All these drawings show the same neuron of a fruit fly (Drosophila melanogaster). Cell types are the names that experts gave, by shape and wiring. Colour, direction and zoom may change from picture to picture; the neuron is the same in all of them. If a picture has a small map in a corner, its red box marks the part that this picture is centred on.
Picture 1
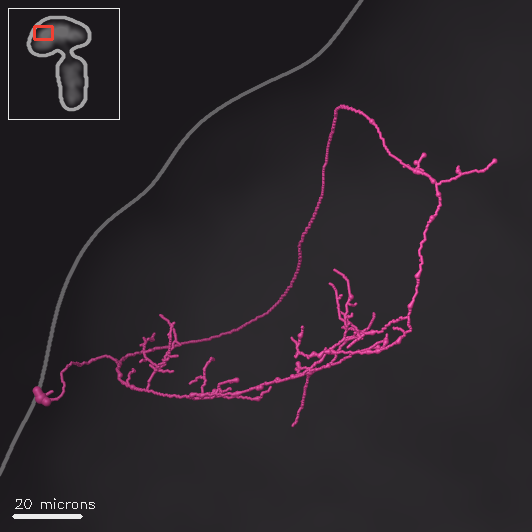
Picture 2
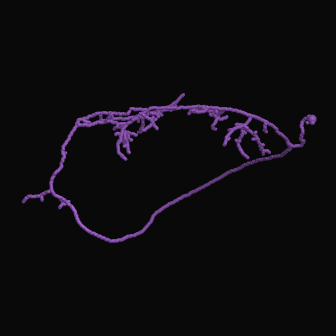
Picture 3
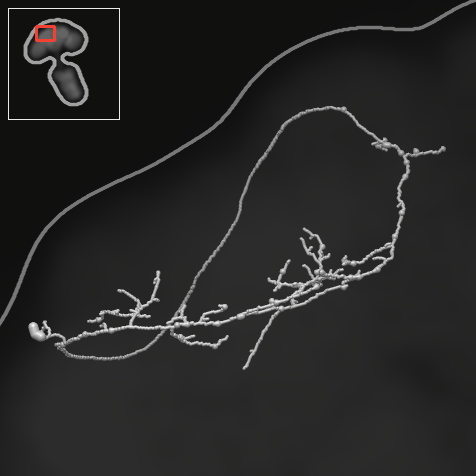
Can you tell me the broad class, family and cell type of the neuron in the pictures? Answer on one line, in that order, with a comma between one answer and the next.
central-brain intrinsic neuron, hemilineage LHl2_dorsal, CB1289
